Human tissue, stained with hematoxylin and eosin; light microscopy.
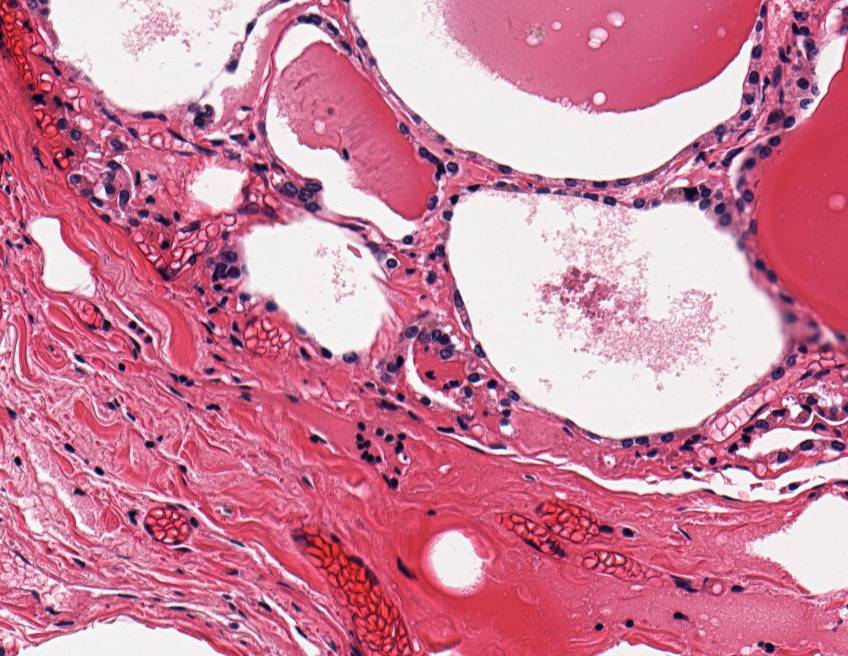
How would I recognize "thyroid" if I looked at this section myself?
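This section is thyroid. Item one, follicles: rounded follicles, many holding pink material, occupy the upper and right part of the field.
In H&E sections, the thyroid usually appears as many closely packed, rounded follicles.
The rounded shape of these follicles matches that pattern. Item two, lining: each follicle is lined by a single layer of cells.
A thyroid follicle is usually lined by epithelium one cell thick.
Item three, cell height: the lining cells here are flattened to low cuboidal.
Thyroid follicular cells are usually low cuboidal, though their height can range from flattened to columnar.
Both the flattened and the low cuboidal cells fall within that range. Item four, nuclei and contents: the lining cells have small, round, darkly stained nuclei, and several follicles contain homogeneous deep pink colloid.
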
